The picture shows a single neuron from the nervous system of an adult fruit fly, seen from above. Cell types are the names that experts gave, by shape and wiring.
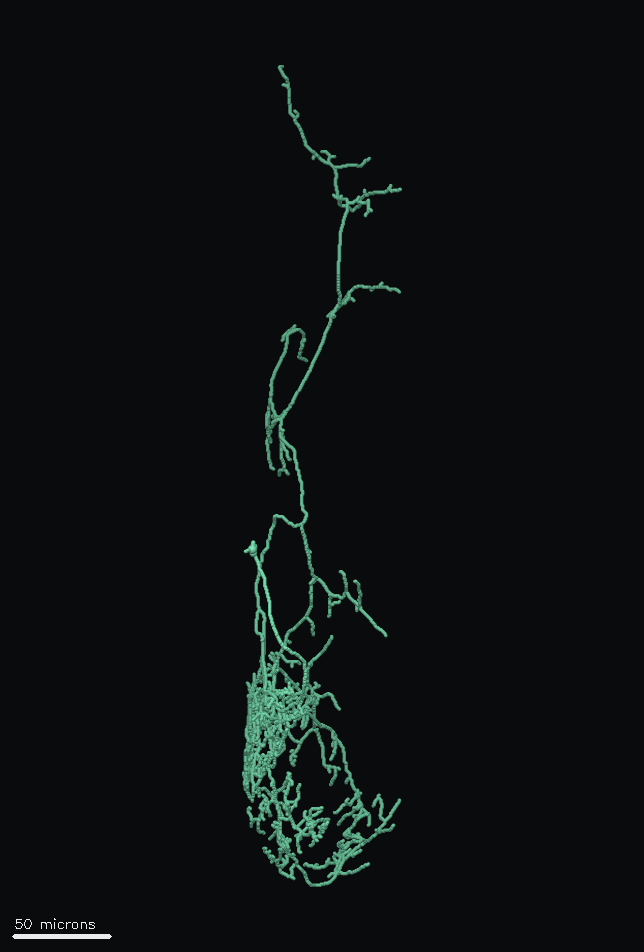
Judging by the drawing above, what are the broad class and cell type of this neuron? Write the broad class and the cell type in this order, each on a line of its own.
nerve-cord intrinsic neuron
INXXX219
